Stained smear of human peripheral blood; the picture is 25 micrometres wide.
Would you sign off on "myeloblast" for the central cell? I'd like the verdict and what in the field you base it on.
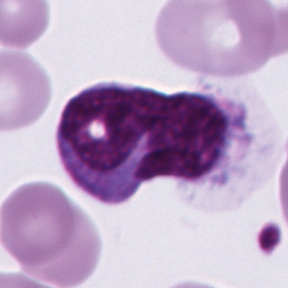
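The chromatin is dark purple and coarsely clumped, with a small round white clear spot in the left lobe. A band of pale grey-blue cytoplasm runs along the lower left edge. Fine purplish specks lie in the pale frayed area right of the nucleus.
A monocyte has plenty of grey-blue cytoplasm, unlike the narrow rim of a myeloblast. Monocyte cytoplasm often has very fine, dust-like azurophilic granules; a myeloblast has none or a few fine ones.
So the grey-blue colour matches monocyte, while the specks would fit either. Monocyte, then, not myeloblast.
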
